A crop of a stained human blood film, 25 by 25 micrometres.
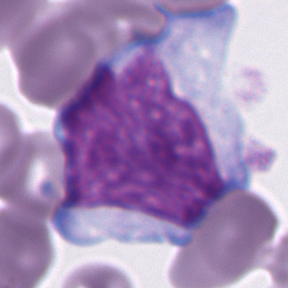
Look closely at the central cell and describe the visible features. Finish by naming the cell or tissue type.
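Cell outline irregular and angular, not round. Nucleus likewise irregular and angular in outline. Chromatin coarse and streaked, in darker and lighter purple strands. Cytoplasm deeper blue at its edge than in its interior. Cell type: monocyte.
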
